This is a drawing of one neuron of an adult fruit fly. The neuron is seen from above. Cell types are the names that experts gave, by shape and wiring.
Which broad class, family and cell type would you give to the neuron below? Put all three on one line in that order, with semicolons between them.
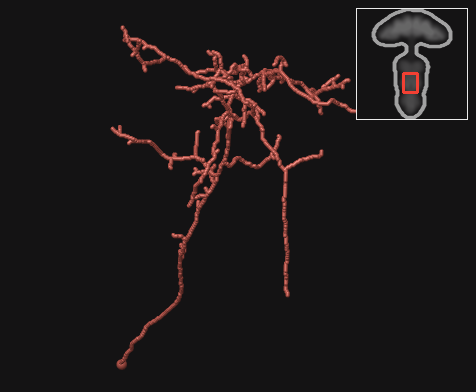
nerve-cord intrinsic neuron; hemilineage 12A; IN12A059_c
